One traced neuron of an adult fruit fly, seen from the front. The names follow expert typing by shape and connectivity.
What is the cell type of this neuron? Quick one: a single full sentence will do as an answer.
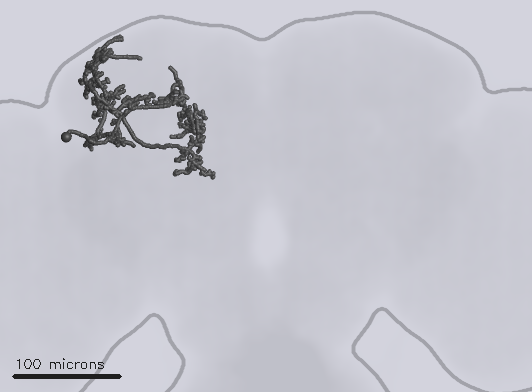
Under the cell type CL085_c falls this neuron.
